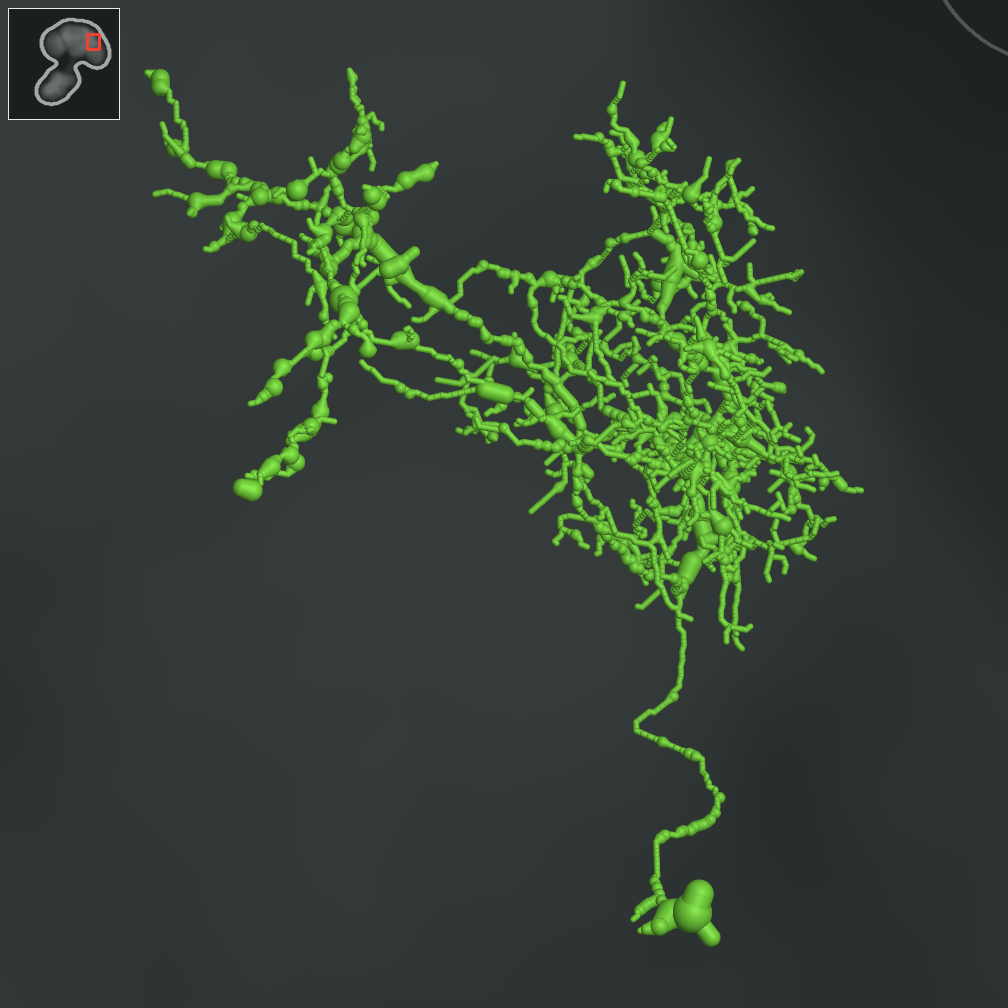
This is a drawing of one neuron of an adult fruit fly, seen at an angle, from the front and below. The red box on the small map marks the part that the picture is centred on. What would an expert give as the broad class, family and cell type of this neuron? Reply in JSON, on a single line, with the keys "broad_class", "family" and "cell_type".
{"broad_class": "central-brain intrinsic neuron", "family": "hemilineage VLPl&p1_lateral", "cell_type": "CB2627"}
